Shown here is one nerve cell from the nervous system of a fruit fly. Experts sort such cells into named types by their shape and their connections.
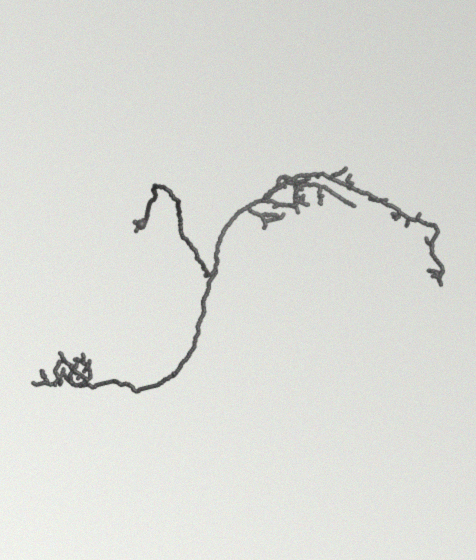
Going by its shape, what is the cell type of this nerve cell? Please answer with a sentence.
The cell type is FB9C.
